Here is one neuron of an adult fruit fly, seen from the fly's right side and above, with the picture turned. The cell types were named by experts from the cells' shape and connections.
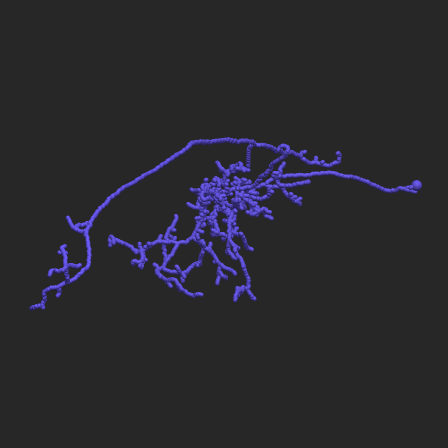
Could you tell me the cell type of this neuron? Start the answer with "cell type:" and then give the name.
cell type: CB3184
